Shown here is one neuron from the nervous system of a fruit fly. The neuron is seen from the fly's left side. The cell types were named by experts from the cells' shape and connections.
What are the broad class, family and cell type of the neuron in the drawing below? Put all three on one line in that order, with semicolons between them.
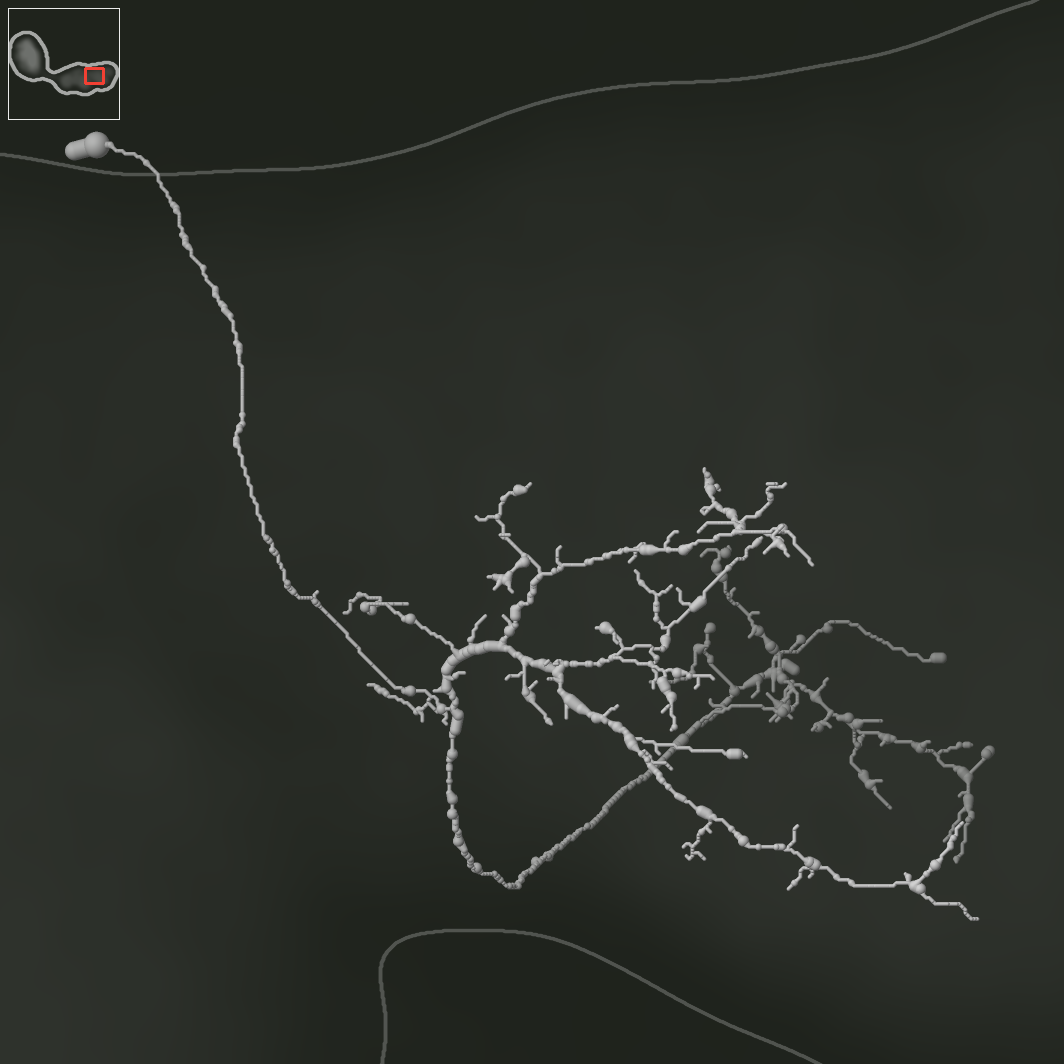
nerve-cord intrinsic neuron; hemilineage 01A; IN01A057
